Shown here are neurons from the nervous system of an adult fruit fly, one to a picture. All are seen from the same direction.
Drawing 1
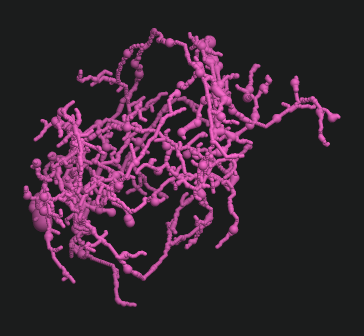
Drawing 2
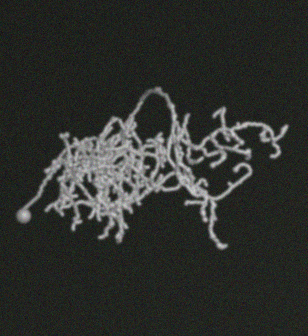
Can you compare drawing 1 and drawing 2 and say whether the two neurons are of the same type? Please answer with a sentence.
They are of different cell types.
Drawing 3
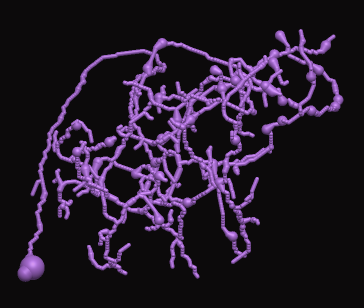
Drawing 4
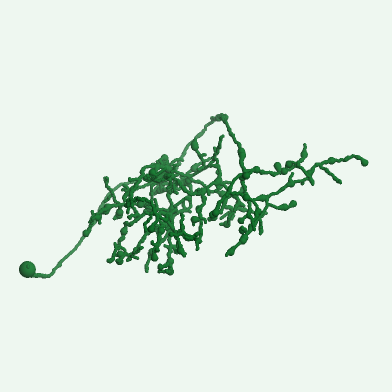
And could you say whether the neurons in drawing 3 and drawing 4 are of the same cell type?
They are of different cell types.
